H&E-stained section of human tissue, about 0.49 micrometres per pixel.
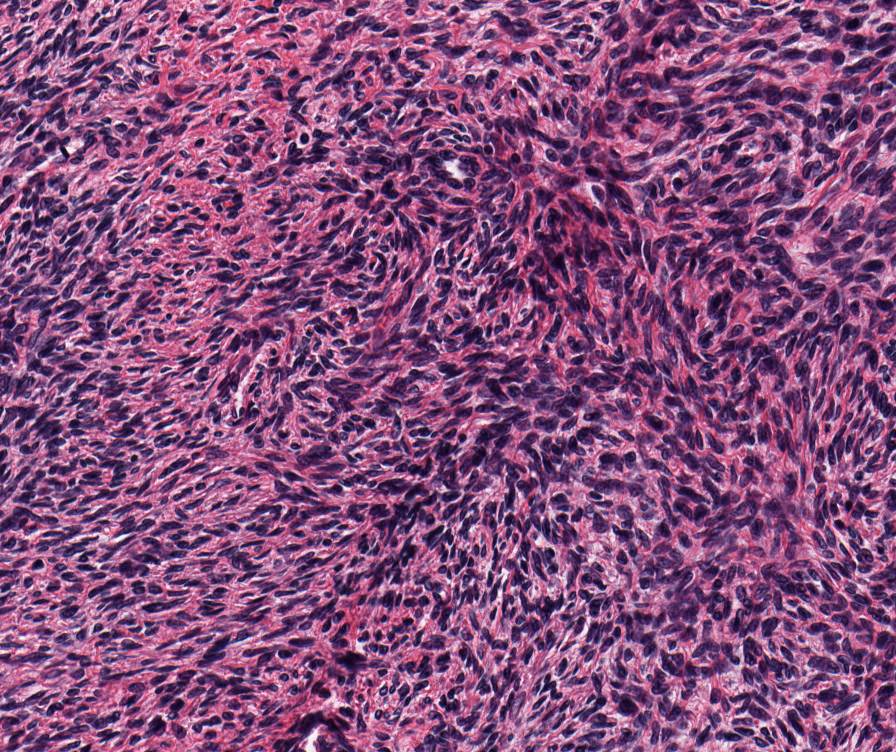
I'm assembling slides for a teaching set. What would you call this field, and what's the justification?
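Ovarian cortex: a dense, unbroken sheet of spindle cells in short fascicles crossing in different directions.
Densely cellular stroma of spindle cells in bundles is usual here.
Nuclei dark, elongated; cytoplasm scant, pale pink, borders indistinct. Vessels few and small.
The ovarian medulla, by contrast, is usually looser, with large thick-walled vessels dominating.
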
